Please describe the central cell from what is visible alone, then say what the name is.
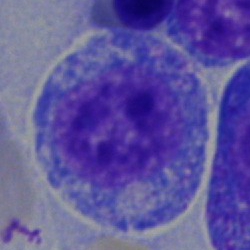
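The chromatin is finely stippled rather than coarsely clumped, and dark nucleolus-like spots lie within the nucleus. A moderate rim of blue cytoplasm surrounds the nucleus, with a paler zone just below it. The cell is a promyelocyte.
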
